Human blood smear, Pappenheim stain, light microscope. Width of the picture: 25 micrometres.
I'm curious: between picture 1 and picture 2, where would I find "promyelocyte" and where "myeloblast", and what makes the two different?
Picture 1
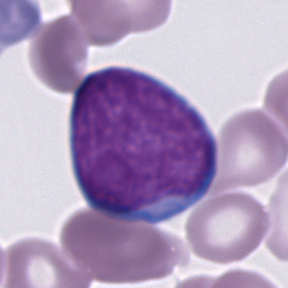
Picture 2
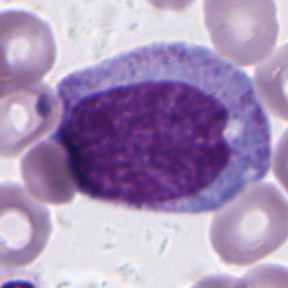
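Picture 1 shows the myeloblast and picture 2 the promyelocyte. In picture 1 the outline is a smooth, rounded triangle, the nucleus fills almost the whole cell, its chromatin is fine and evenly spread, and the cytoplasm is a thin rim, widest at the lower edge. In picture 2, look for the fine lilac granules scattered through the cytoplasm.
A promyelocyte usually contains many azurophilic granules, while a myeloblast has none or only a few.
The nucleus in picture 2 has one small notch on its right edge, with a small clear spot in the cytoplasm beside that notch, and its chromatin is fine and lacy, without coarse dark clumps.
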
